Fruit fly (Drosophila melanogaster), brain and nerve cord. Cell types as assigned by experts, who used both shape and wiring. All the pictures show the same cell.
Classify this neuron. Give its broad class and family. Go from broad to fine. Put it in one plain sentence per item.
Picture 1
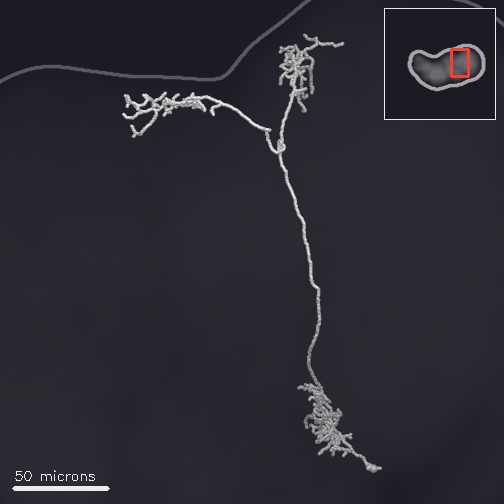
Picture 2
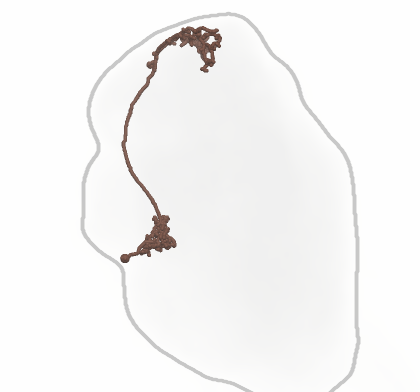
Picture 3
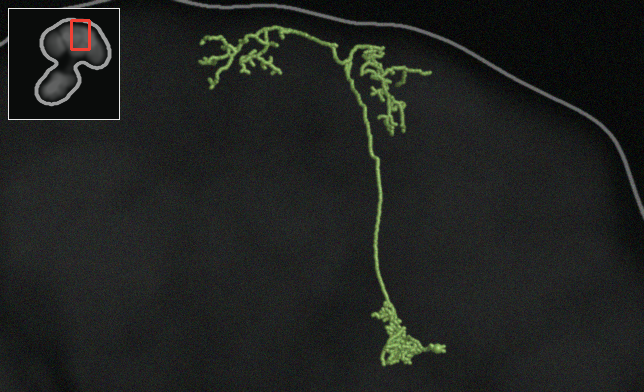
A central-brain intrinsic neuron of hemilineage FLAa3.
